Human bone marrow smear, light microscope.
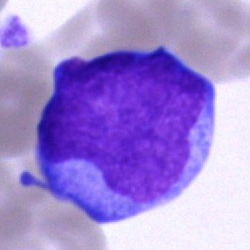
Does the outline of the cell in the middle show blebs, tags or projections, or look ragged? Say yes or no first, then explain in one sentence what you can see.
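Yes. A small round knob on a thin stalk sticks out from the lower left edge of the cell.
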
